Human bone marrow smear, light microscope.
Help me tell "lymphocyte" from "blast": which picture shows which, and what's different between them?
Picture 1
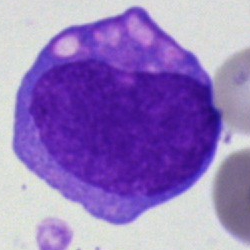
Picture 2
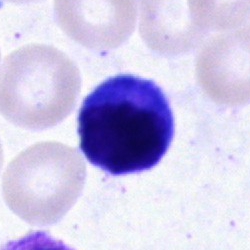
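Picture 2, as I read it, is the lymphocyte, and picture 1 the blast. Comparing chromatin, I see in the blast a finely granular texture spread fairly evenly through the nucleus, whereas the lymphocyte's stains a dense, dark blue-purple.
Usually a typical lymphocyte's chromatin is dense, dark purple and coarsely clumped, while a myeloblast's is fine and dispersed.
In the blast the nucleus fills most of the cell, and the remaining rim of cytoplasm, stained blue-violet, is widest along the top. No distinct coloured granules show in that cytoplasm; in the lymphocyte, likewise, I find no granules anywhere, and no vacuoles either. As for outlines, both are roughly round, but the blast's is slightly angular and uneven, while the lymphocyte's surface has no projections. Pale red cells lie against the blast's right edge; beside the lymphocyte they sit close on its left and show central pallor.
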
